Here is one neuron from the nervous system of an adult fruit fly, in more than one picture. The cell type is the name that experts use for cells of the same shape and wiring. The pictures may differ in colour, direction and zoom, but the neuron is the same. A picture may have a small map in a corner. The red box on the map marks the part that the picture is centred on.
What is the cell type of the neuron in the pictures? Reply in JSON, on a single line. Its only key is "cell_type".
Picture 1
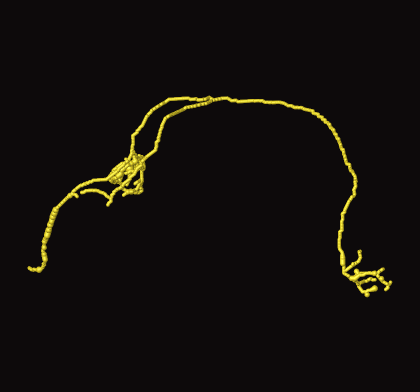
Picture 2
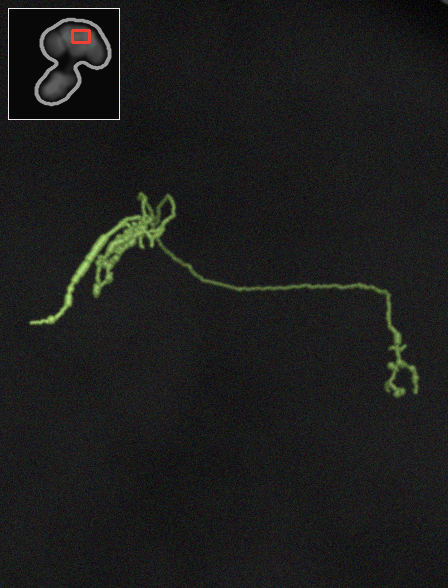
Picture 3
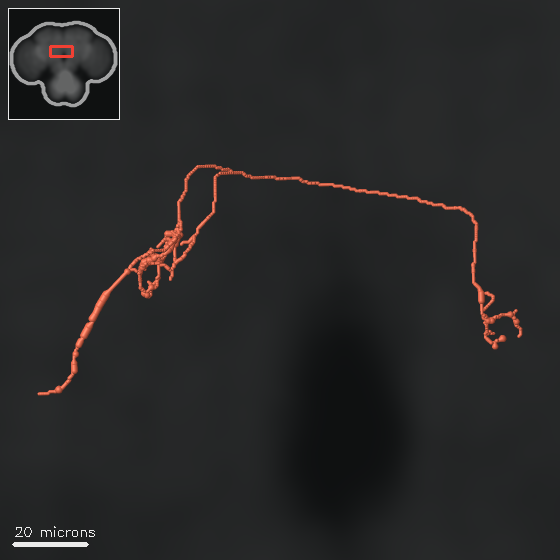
{"cell_type": "ORN_DC2"}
